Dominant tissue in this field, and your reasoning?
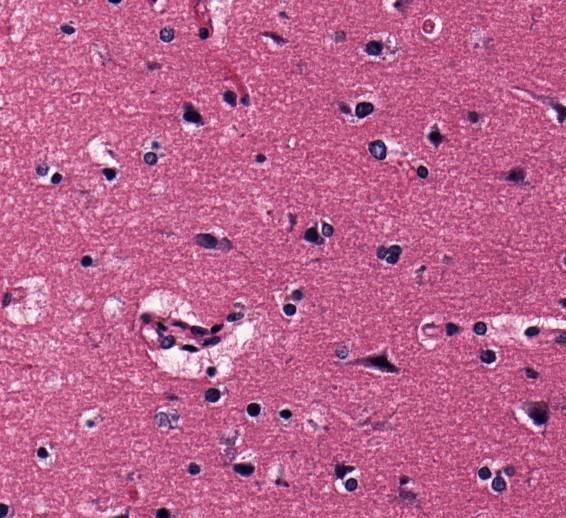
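Cerebral cortex is what this field shows. A finely granular, evenly pink matrix fills it, with cells scattered through.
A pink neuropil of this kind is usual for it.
In the right half, a few angular, triangular cell bodies have dark purple cytoplasm.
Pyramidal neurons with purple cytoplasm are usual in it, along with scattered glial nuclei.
Small dark nuclei lie singly or in small groups throughout, not in sheets; no epithelium, glands or tubules appear.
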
